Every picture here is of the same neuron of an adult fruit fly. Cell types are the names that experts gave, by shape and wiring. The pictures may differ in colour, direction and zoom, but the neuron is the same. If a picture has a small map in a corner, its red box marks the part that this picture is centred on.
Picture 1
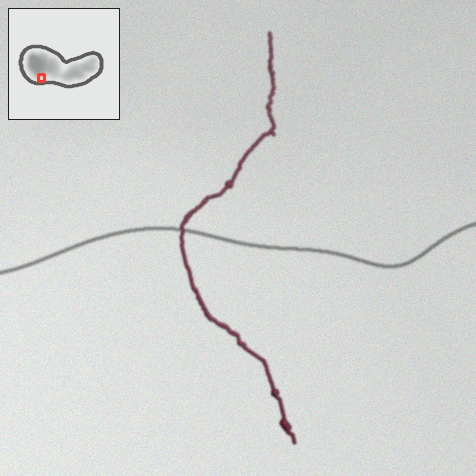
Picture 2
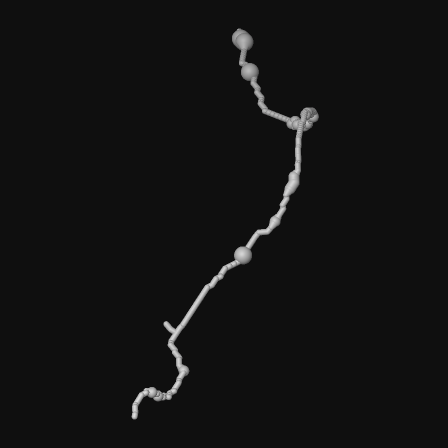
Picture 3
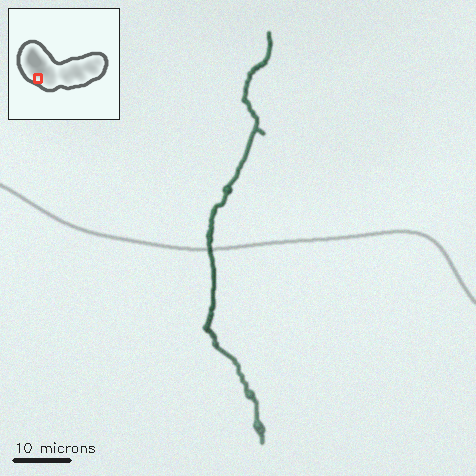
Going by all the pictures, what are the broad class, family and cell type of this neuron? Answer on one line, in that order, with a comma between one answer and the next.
sensory neuron entering the brain, class mechanosensory, BM_InOm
